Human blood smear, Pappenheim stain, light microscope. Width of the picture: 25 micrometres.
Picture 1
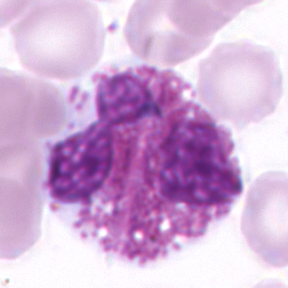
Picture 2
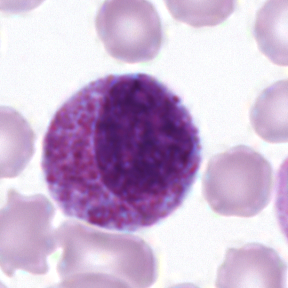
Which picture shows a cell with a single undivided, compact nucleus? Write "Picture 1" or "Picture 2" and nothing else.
Picture 2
